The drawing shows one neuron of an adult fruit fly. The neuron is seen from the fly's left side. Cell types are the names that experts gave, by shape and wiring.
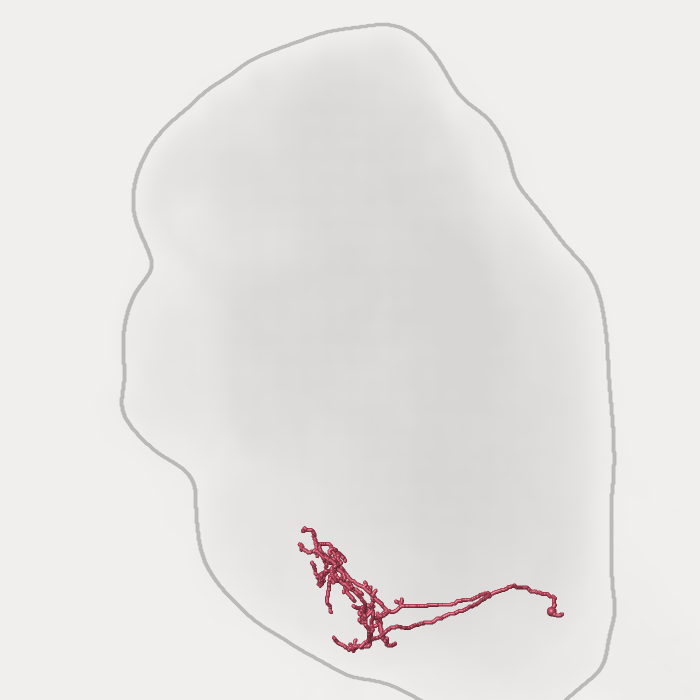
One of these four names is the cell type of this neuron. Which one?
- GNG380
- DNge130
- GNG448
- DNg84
GNG380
